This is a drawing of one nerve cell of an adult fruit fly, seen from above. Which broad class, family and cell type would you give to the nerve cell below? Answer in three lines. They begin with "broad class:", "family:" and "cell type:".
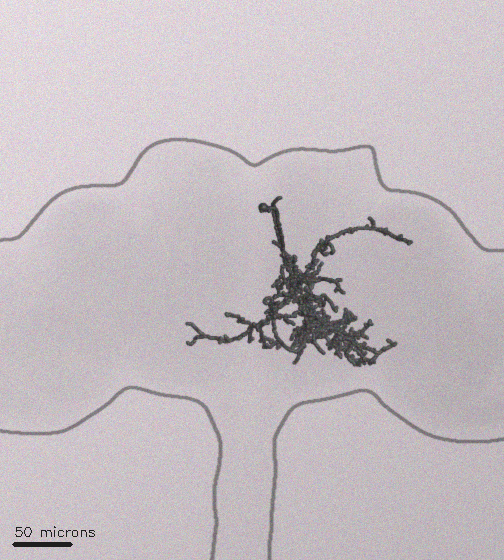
broad class: central-brain intrinsic neuron
family: hemilineage SMPad2
cell type: PS002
